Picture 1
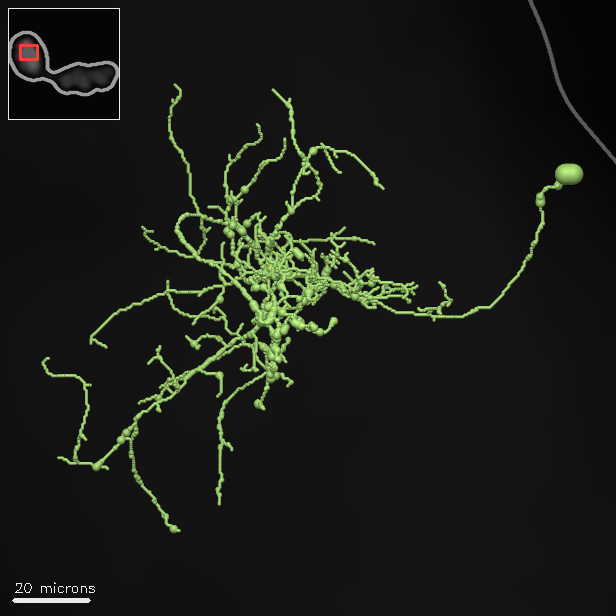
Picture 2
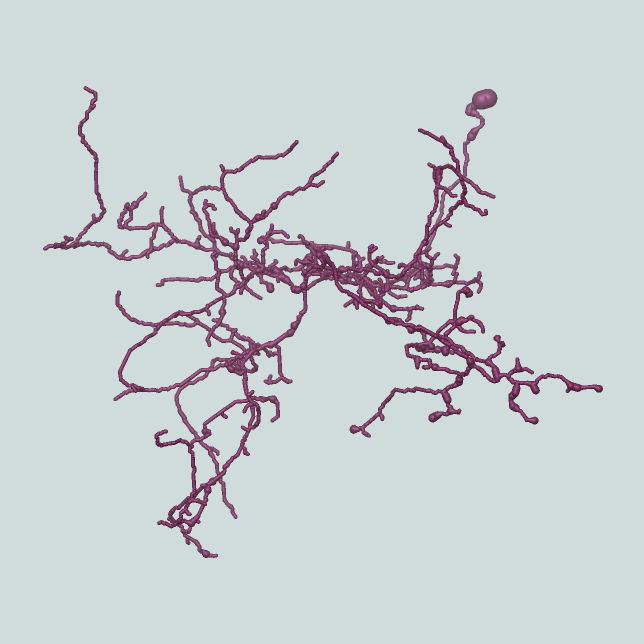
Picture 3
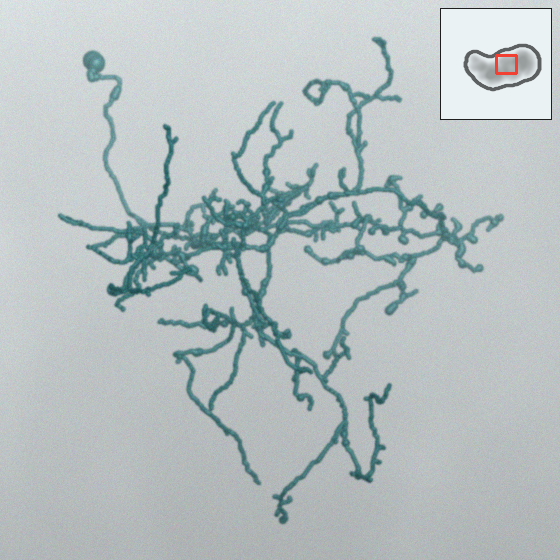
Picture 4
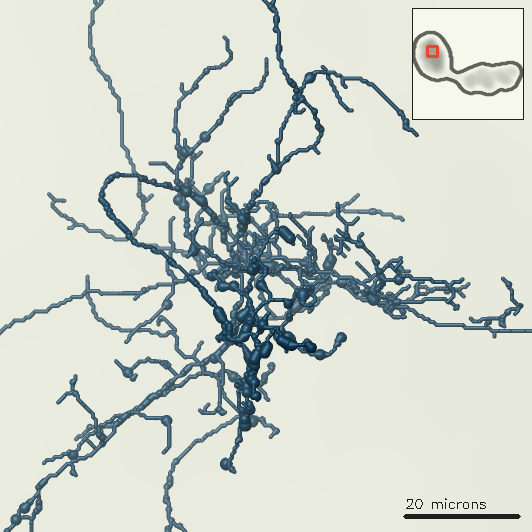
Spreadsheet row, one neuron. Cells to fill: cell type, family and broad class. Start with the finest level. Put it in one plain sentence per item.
Type CL266_b2 of hemilineage DL1_ventral, a central-brain intrinsic neuron.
